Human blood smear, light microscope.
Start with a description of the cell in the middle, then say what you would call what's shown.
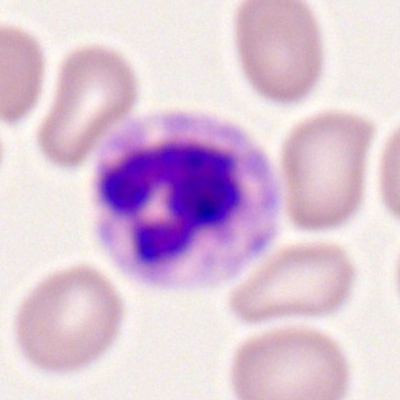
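Shape of the cell: a round, smooth outline. Nucleus: divided into several lobes, grouped around a small pale gap in the middle. Around the nucleus: a wide rim of pale pinkish-lilac cytoplasm. Identity: a segmented neutrophil.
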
